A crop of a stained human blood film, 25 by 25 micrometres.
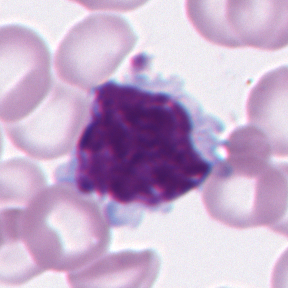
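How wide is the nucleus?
About 12 micrometres across.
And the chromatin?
Dark purple and densely clumped.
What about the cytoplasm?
Pale blue with no granules, its rim widest along the upper and right sides.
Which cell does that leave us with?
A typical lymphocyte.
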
